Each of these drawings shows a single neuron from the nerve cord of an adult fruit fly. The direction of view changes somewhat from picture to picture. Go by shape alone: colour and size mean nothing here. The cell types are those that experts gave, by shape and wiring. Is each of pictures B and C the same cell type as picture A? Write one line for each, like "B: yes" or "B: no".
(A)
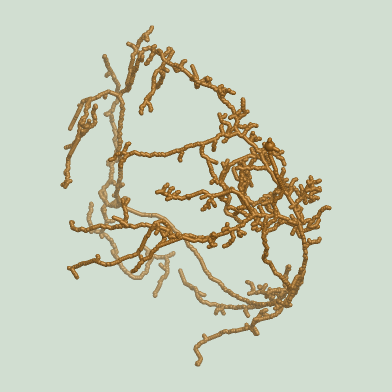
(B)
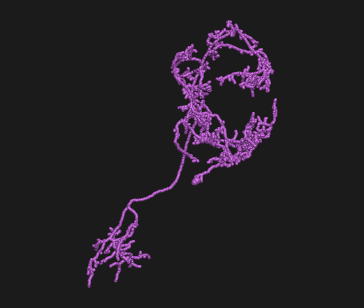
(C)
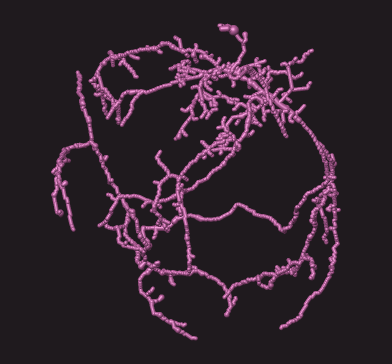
B: no
C: yes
